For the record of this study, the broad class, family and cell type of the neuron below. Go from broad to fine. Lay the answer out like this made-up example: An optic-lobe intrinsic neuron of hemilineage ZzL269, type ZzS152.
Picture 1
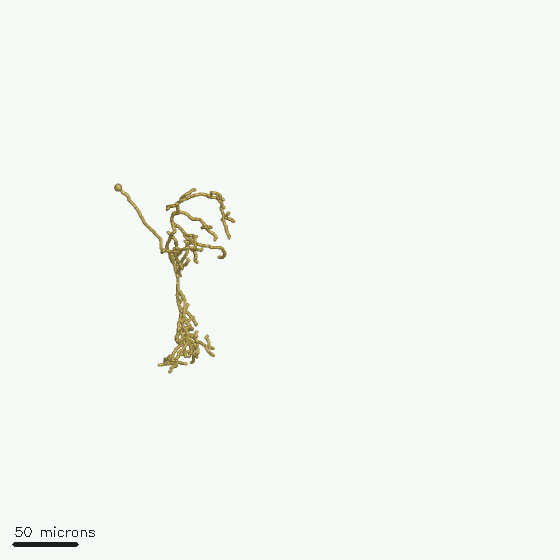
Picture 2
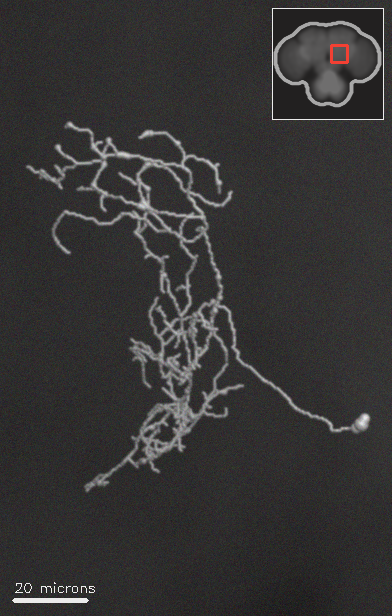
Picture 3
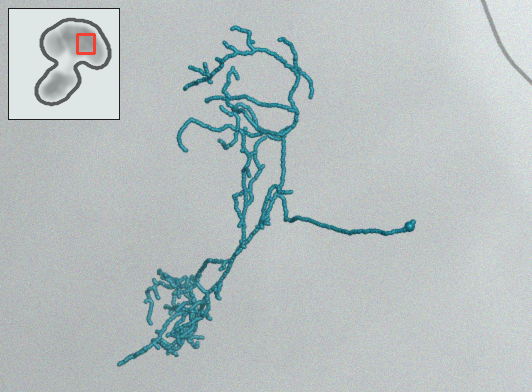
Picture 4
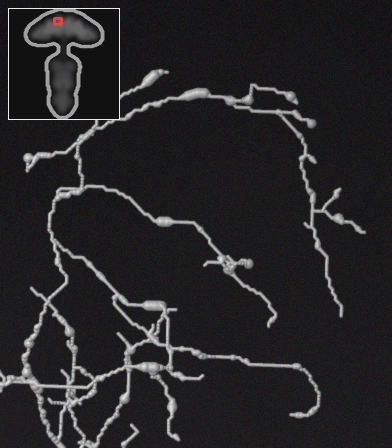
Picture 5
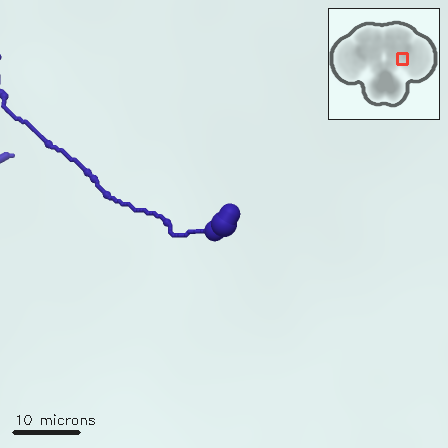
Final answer: A central-brain intrinsic neuron of hemilineage LALa1_anterior, type LAL056.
